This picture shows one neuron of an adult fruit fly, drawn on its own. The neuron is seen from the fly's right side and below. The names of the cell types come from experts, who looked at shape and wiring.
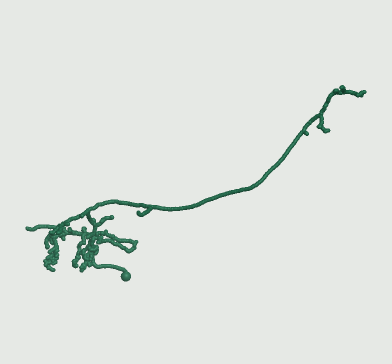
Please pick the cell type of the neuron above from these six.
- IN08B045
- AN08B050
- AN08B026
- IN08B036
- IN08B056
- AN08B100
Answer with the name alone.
AN08B100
